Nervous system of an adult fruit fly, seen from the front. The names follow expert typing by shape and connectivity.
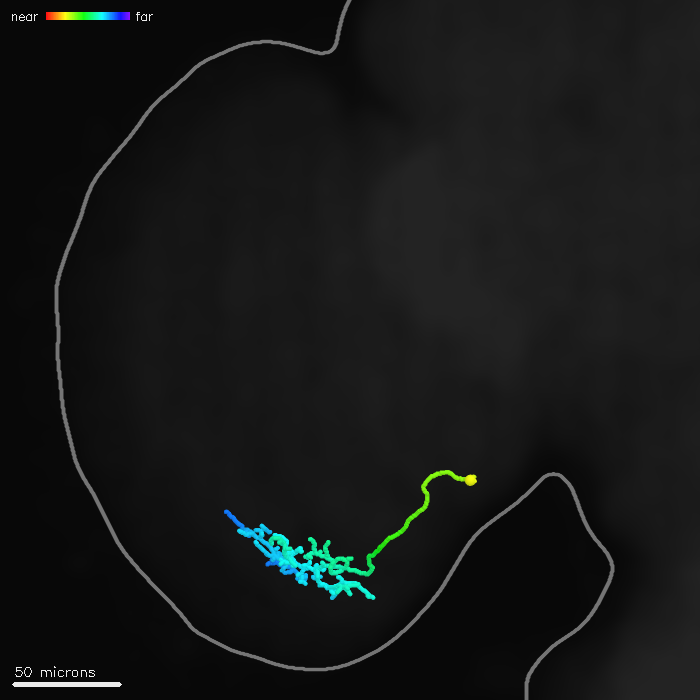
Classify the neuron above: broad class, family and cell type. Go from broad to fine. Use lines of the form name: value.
broad class: optic-lobe intrinsic neuron
family: Cm
cell type: Cm15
